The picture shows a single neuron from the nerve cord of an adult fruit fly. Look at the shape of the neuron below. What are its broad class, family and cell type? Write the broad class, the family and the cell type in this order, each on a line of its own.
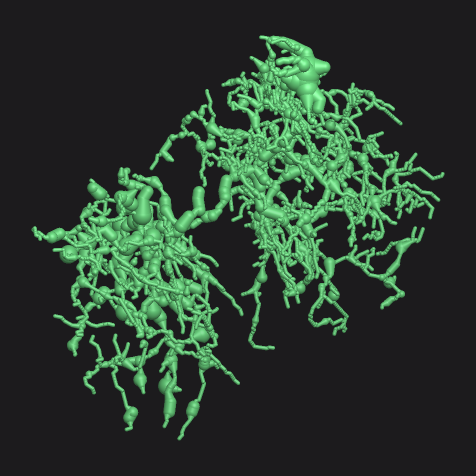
nerve-cord intrinsic neuron
hemilineage 06A
IN06A064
